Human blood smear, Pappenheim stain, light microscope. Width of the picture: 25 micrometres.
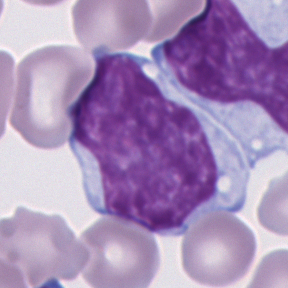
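Myeloblast: the cell in the middle of this stained smear of human peripheral blood, seen by light microscopy. Notice that its nucleus, about 16 by 11 micrometres, fills most of the cell and has an irregular, angular outline. The cytoplasm around it is pale blue. On the right side of the cell, look for a small clear round vacuole in the cytoplasm.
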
